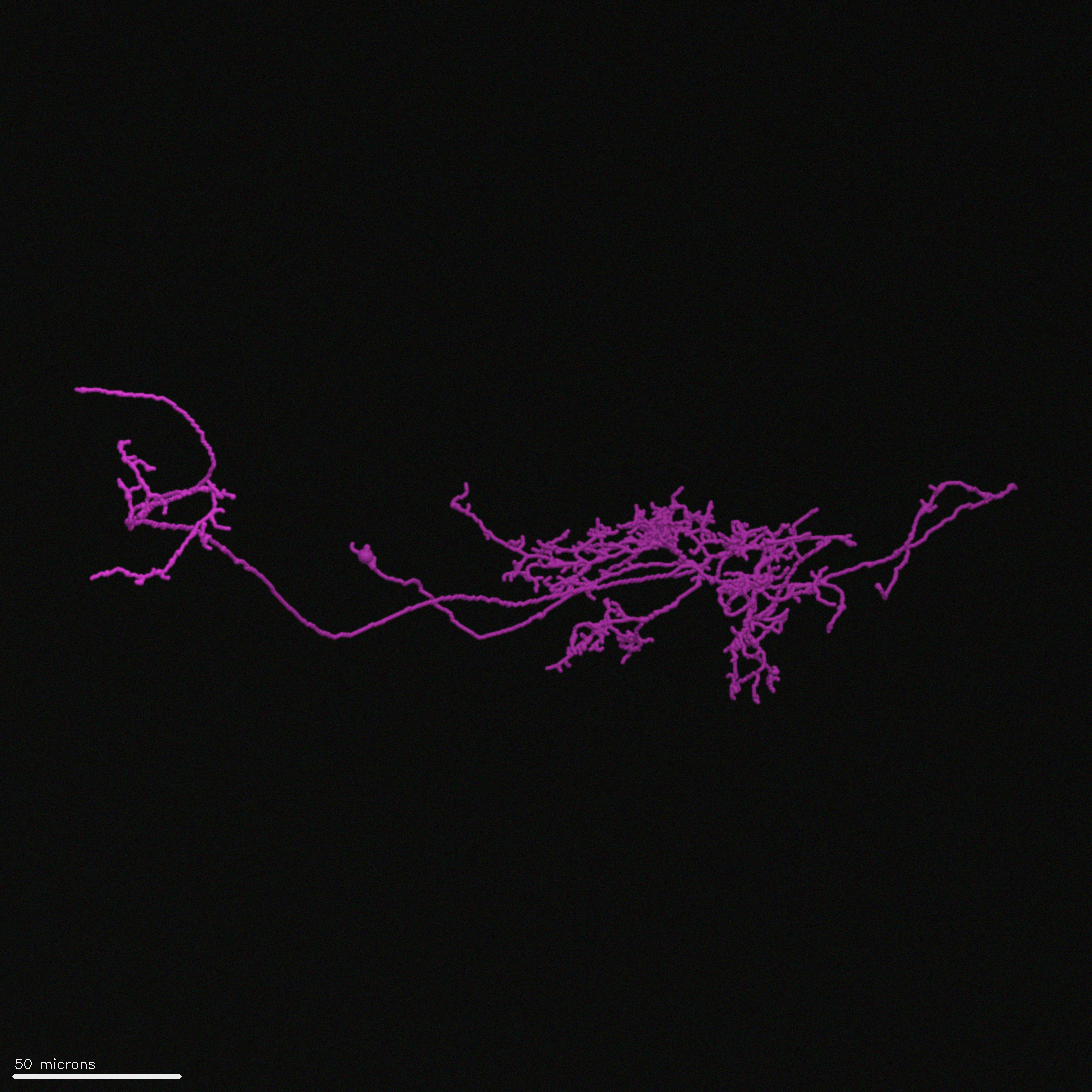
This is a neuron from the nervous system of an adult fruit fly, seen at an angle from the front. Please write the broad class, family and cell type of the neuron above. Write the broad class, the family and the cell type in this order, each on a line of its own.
ascending neuron
hemilineage 08B
AN08B059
